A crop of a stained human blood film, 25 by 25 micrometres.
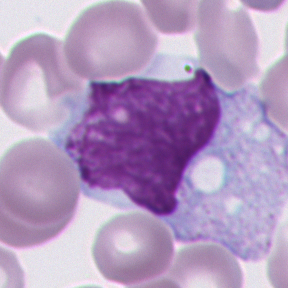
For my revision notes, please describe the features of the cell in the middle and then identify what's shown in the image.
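Nucleus toward the left side; most cytoplasm lies to its right. Cytoplasm plentiful, pale grey-blue. Large round clear vacuole just right of the nucleus. Outline irregular, not round. Monocyte.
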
